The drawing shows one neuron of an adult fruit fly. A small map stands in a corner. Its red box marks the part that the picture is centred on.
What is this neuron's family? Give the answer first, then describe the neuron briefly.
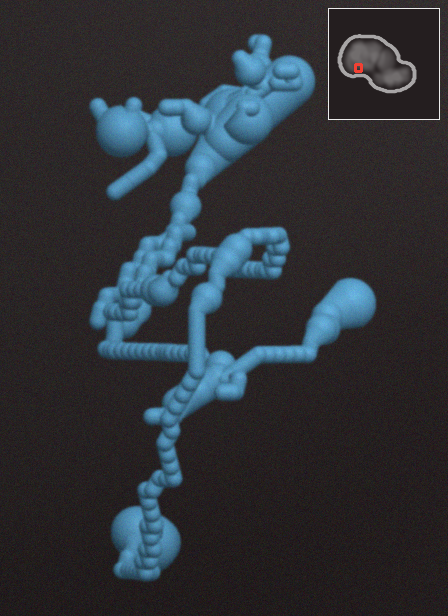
The family is T. This is an optic-lobe intrinsic neuron. In this view it is taller than it is wide.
